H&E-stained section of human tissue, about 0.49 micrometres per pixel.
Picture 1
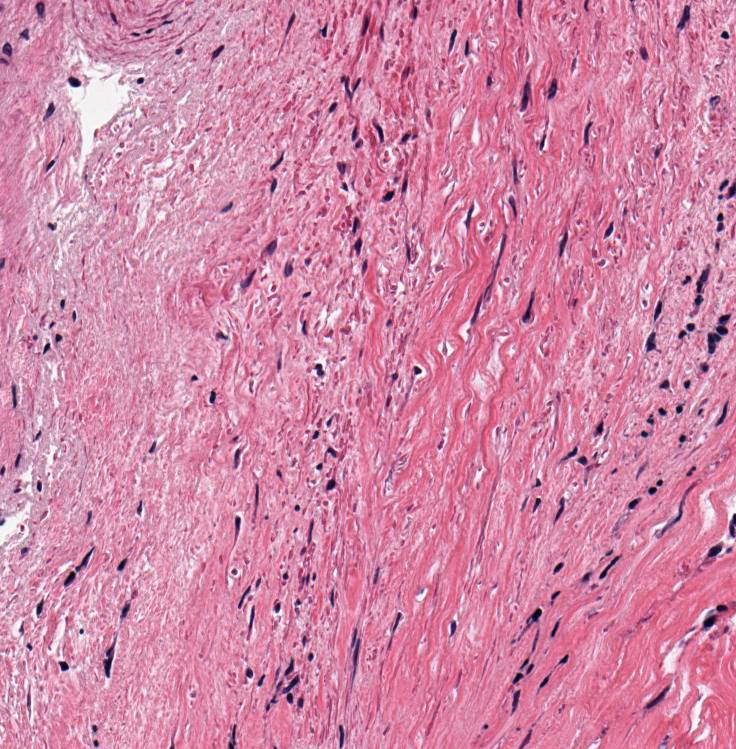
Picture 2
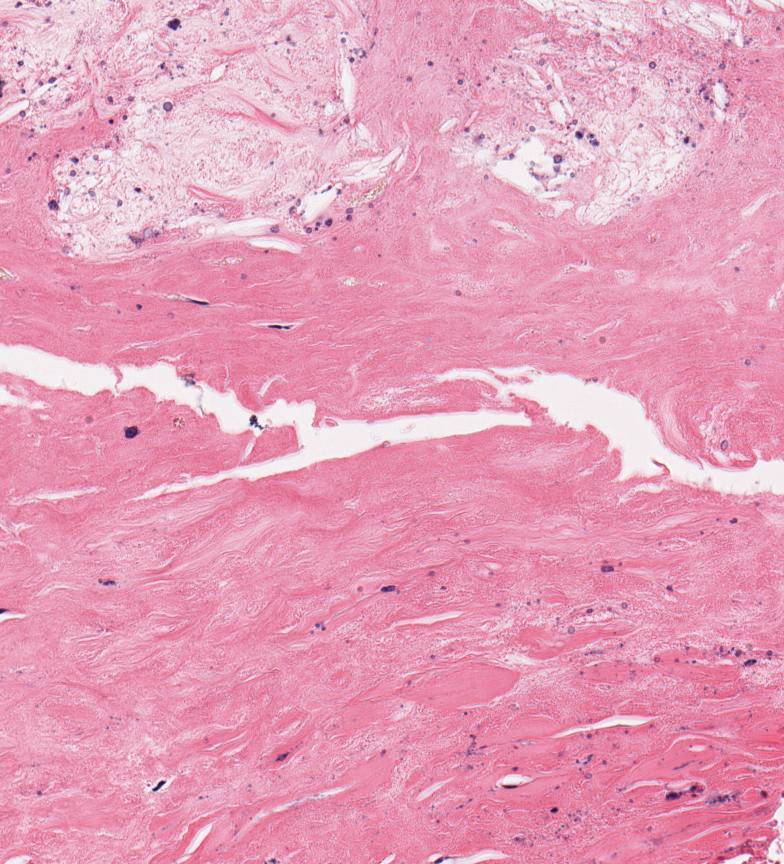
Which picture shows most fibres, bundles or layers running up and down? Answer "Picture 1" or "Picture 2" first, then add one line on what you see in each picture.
Picture 1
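What picture 1 shows: Wavy pink collagen fibres run mainly upward and slightly toward the upper right across the centre of the field.
What picture 2 shows: In the middle and lower parts the fibres run in wavy bundles, roughly horizontally across the field.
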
